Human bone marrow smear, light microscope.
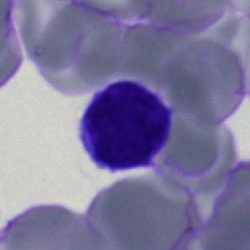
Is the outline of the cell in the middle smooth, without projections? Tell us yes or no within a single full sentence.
Yes, the outline of the cell is smooth.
